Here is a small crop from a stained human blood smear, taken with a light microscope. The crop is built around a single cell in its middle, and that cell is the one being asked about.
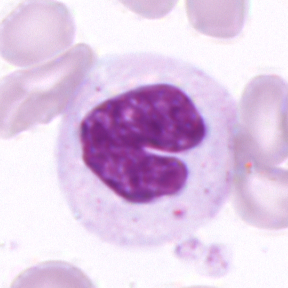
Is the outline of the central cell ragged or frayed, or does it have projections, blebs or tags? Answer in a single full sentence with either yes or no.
No, it is a smooth edge, not a rough one, that bounds the cell.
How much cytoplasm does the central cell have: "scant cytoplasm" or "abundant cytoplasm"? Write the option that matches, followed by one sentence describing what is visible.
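Abundant cytoplasm. A wide rim of pale greyish-lilac cytoplasm surrounds the nucleus.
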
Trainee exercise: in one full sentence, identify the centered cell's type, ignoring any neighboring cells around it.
The crop centres on a single cell, and that cell is a band neutrophil.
